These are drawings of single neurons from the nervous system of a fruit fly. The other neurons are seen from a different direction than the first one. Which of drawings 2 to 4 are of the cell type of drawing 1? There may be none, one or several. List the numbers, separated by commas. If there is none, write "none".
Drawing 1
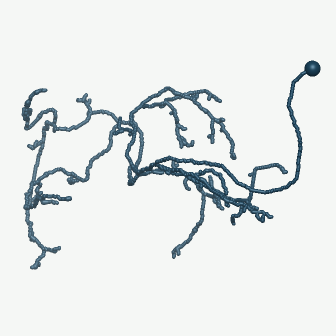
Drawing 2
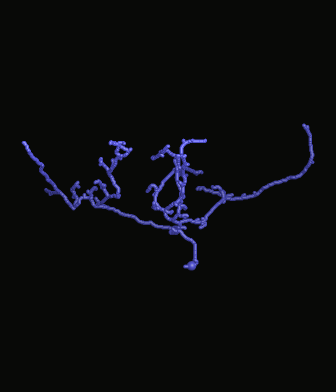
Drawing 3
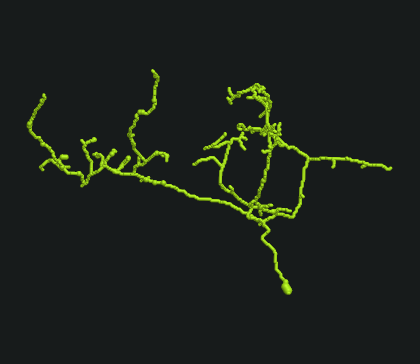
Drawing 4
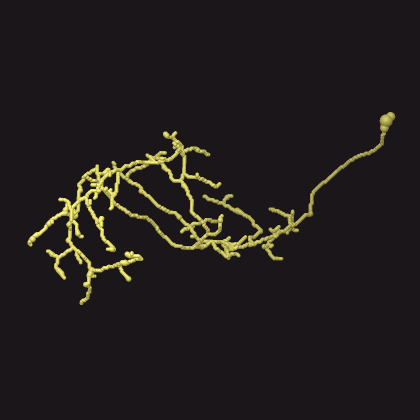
4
